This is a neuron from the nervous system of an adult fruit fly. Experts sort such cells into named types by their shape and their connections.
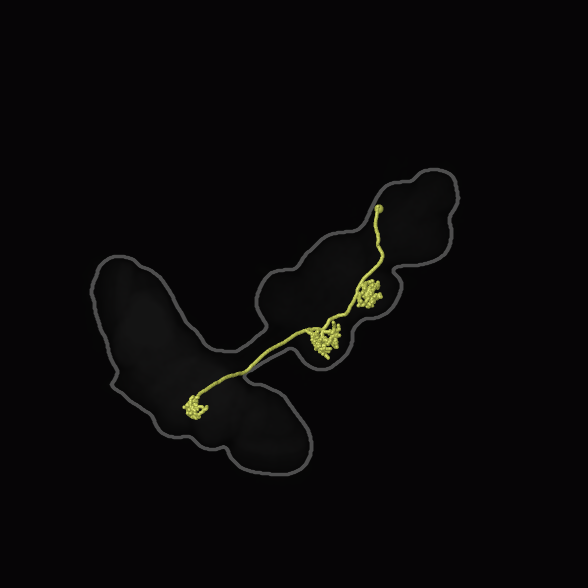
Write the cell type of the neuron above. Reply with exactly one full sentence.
It is the cell type AN09B060 to which this neuron belongs.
